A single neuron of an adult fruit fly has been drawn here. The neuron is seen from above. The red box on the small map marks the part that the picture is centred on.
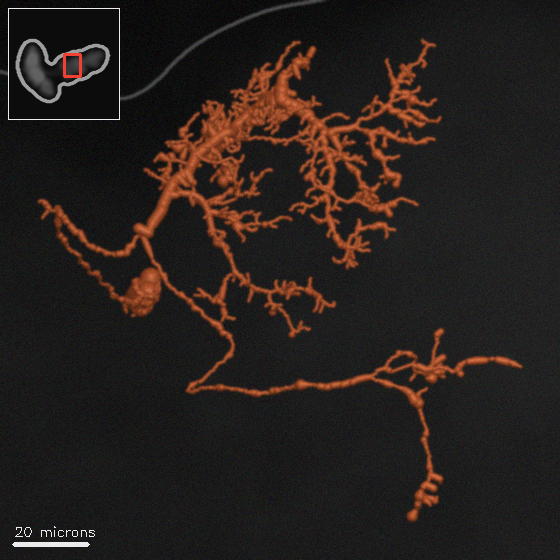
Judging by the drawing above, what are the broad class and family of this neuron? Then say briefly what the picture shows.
Its broad class is nerve-cord intrinsic neuron. Its family is hemilineage 06A. It lies in the nerve cord. From left to right in the picture it spans about 130 microns. The picture shows more than a hundred branch ends.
